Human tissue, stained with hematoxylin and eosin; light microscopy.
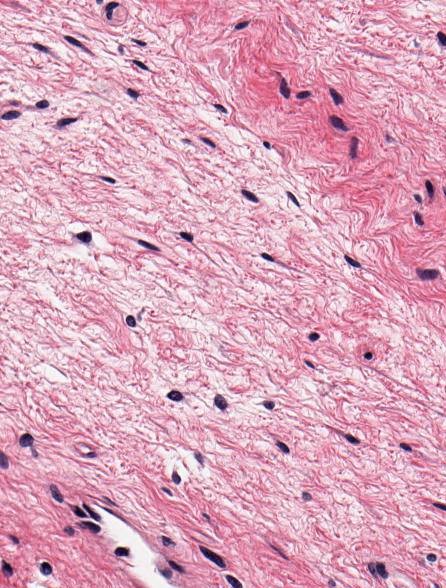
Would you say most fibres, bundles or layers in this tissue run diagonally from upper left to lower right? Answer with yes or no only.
Yes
